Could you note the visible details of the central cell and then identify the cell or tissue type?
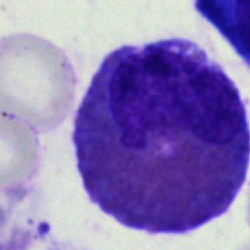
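Upper part of cell occupied by nucleus; notch present in its lower edge. Cytoplasm plentiful, filling lower half of cell. Small pale spot in cytoplasm directly below nucleus. Cell is an eosinophil.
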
